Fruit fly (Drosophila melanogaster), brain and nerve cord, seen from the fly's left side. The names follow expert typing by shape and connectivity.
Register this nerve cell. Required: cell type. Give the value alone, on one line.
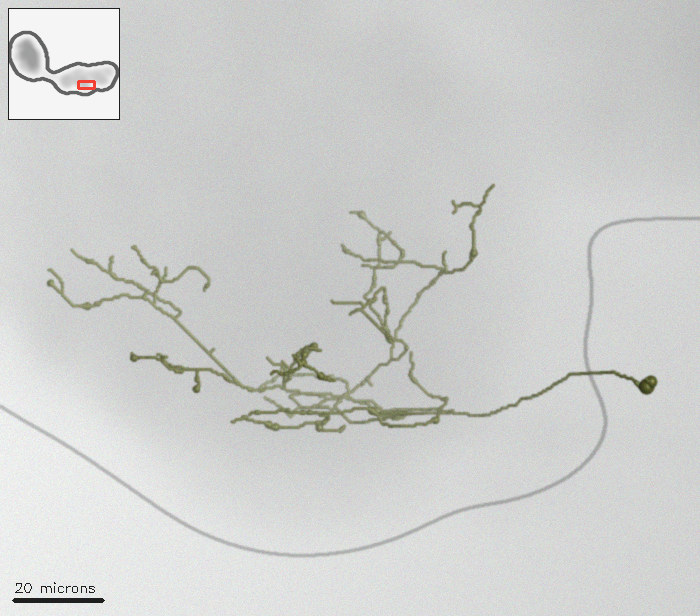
IN01B080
